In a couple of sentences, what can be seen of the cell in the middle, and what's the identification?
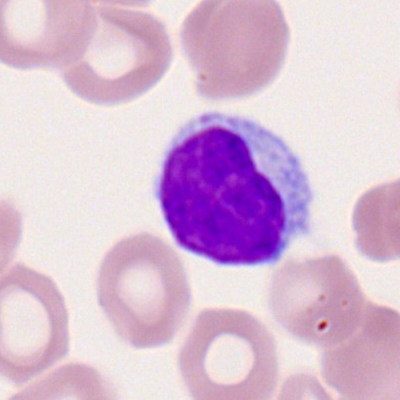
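Chromatin in the nucleus of the middle cell is dense and dark purple, crossed by faint paler streaks. No nucleoli are visible. A scattering of fine purplish dots lies in the cytoplasm, which contains no vacuoles. It is a lymphocyte.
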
